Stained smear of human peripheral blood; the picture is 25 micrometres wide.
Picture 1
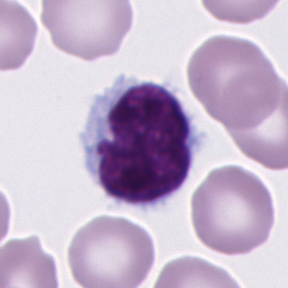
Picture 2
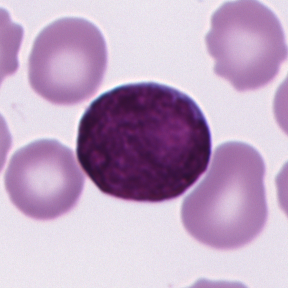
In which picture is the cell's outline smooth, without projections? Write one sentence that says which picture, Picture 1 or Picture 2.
The smooth outline belongs to the cell in picture 2.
